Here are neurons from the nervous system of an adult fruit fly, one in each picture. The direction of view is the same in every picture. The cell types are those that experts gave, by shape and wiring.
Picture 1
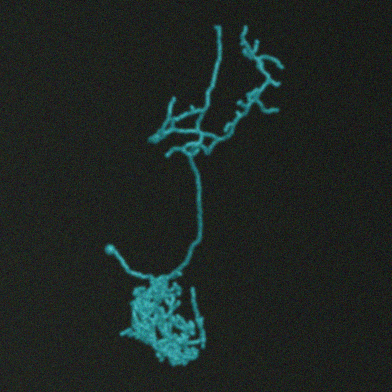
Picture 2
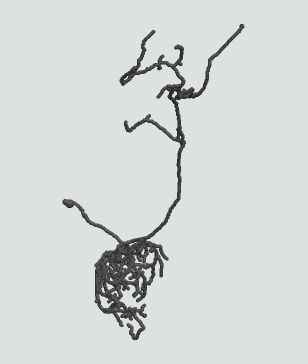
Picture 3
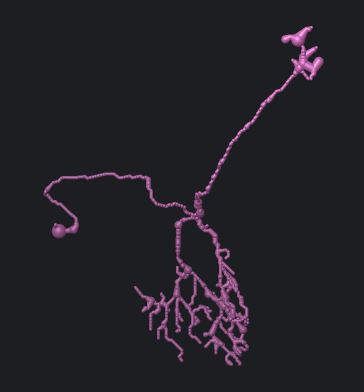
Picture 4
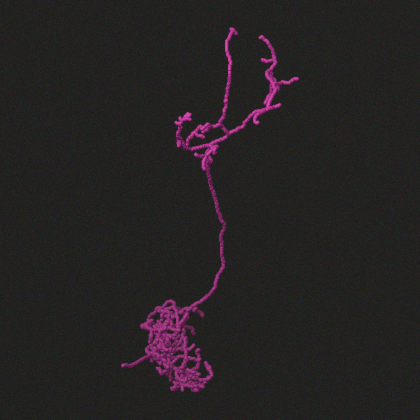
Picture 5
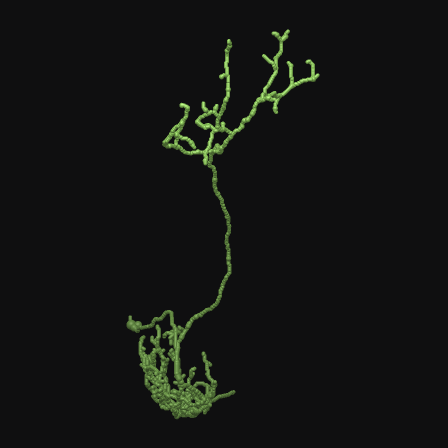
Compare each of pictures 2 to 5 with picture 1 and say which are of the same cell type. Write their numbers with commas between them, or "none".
2, 4, 5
